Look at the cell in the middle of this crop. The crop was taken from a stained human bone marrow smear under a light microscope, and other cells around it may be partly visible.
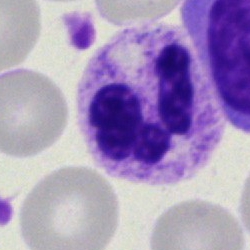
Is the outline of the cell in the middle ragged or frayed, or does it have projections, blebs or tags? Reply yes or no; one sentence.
No, this cell's edge is smooth, without blebs, tags or ragged parts.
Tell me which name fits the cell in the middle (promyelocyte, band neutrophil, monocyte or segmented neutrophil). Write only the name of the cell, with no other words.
segmented neutrophil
